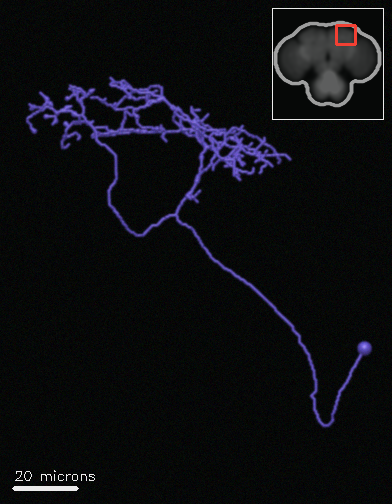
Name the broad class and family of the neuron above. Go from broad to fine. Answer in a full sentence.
A central-brain intrinsic neuron of hemilineage SLPal3_and_SLPal4_dorsal.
